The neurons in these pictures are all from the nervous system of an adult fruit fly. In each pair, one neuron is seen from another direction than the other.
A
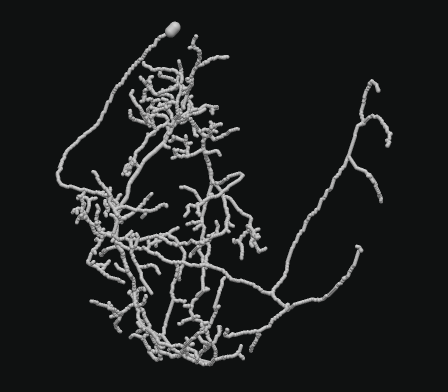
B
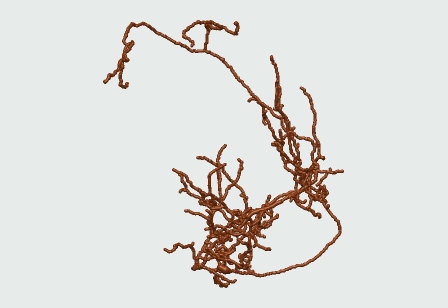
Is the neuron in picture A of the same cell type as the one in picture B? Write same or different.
same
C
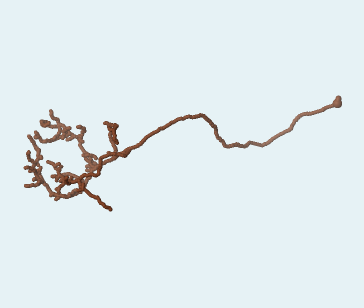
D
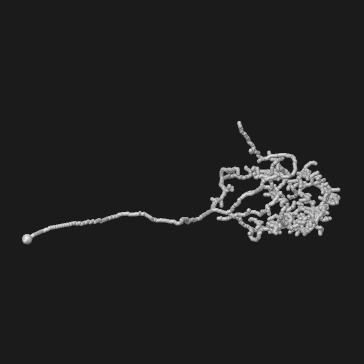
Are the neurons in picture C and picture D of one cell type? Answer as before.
same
